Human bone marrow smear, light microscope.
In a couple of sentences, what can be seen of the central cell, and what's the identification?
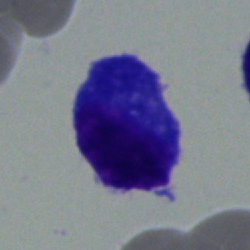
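Look first at the edge: it is slightly uneven rather than smooth. Near the bottom, a small tag of material sticks out from it. Notice how the whole cell takes a deep blue-purple stain. Its lower half is darker, while the upper half shows paler mottled spots. What you are looking at is a plasma cell.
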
